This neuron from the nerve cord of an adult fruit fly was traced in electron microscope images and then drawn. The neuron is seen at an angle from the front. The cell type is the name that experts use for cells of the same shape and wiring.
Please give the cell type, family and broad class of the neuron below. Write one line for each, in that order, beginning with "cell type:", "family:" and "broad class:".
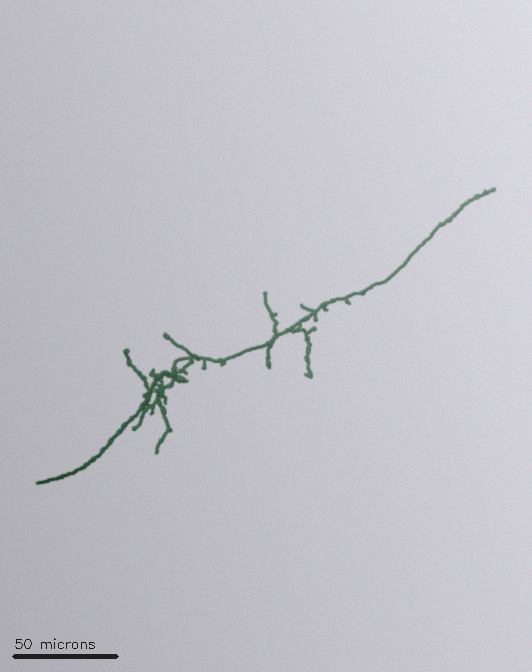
cell type: DNge080
family: DNge
broad class: descending neuron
